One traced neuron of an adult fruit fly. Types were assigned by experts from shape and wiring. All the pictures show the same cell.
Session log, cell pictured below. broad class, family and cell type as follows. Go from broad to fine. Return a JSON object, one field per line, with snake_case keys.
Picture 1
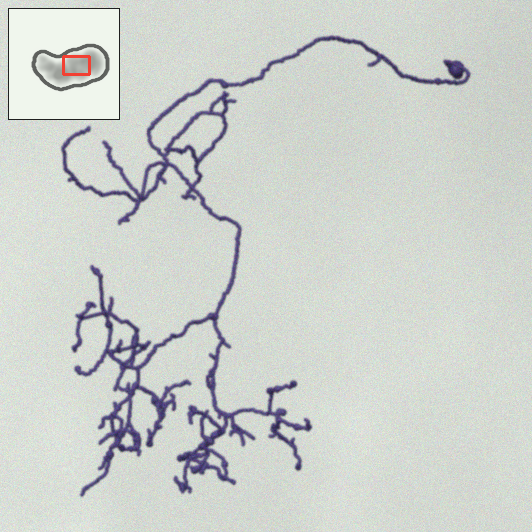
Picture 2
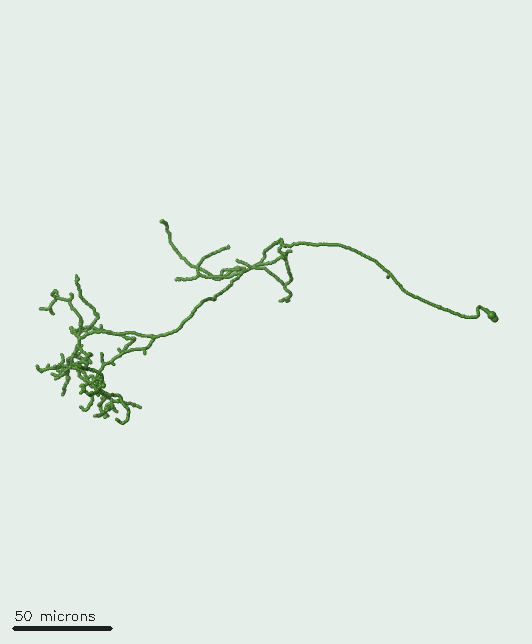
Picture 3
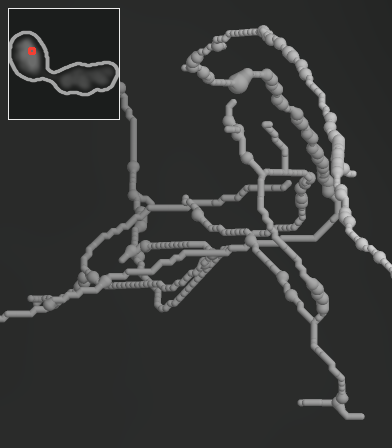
{
 "broad_class": "central-brain intrinsic neuron",
 "family": "hemilineage DM6_posterior",
 "cell_type": "CB1684"
}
